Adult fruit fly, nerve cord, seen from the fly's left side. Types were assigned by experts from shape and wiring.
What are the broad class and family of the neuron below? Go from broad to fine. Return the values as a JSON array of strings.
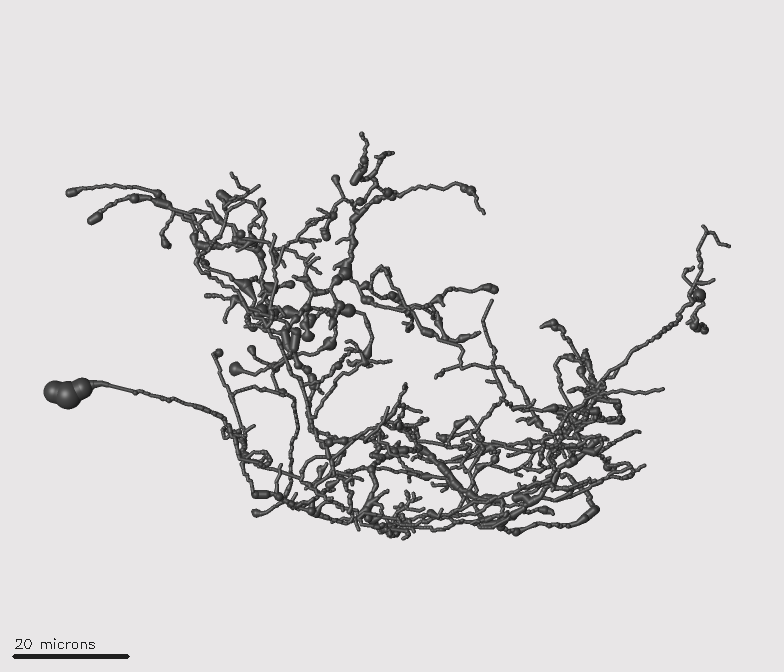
["nerve-cord intrinsic neuron", "hemilineage 13B"]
